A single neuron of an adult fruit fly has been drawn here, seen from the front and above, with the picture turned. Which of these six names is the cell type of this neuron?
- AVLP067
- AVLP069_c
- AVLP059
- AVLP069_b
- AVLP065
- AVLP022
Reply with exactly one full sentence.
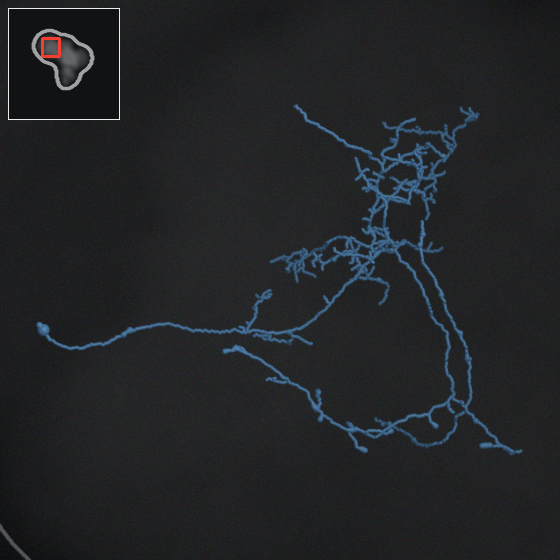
The cell type designation of this neuron is AVLP069_c.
